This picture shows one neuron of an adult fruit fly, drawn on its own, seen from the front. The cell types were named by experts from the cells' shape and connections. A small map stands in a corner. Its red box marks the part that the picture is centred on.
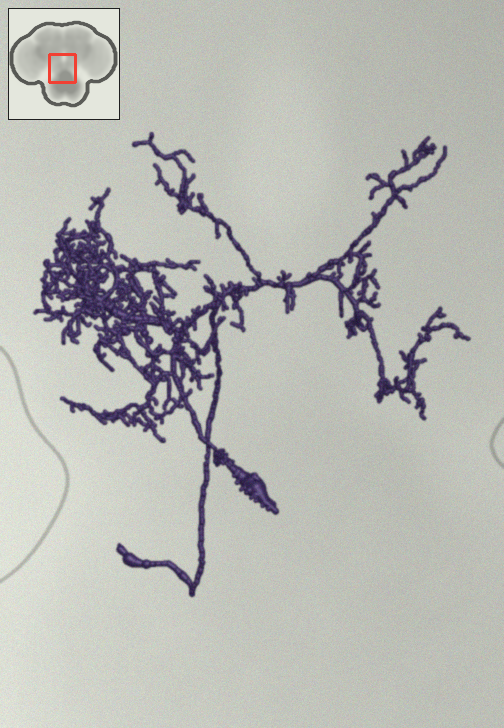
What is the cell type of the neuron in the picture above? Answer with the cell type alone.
CvN4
